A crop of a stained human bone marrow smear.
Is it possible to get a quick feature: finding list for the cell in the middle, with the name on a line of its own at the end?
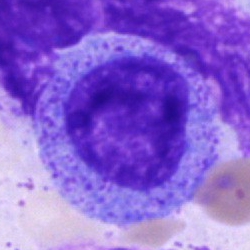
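Cytoplasmic rim: moderate, on all sides of the nucleus
Chromatin: dark purple, patchy paler areas
Cytoplasm colour: pale blue
Granules: small, dark purple, scattered through cytoplasm
Name: promyelocyte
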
